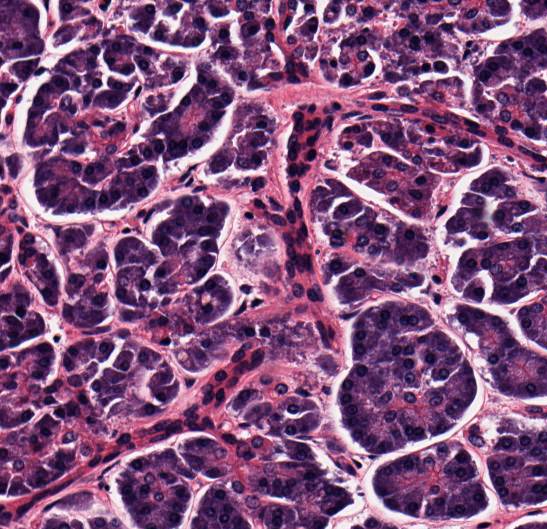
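Pancreas. Throughout the field, cells are grouped into rounded nests separated by thin pink fibrous septa. The nest cells have round nuclei of fairly uniform size, and in many nests these lie toward the outer edge, with the cytoplasm directed toward the centre. The central stromal band contains elongated, spindle-shaped dark nuclei.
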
